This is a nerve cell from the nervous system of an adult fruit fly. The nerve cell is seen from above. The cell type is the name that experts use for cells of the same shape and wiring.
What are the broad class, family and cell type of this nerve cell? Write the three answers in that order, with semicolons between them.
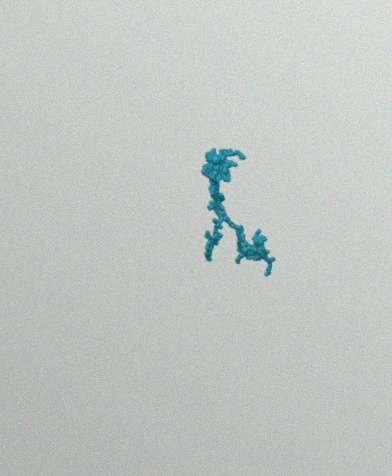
central-brain intrinsic neuron; hemilineage SMPad2; SMP068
